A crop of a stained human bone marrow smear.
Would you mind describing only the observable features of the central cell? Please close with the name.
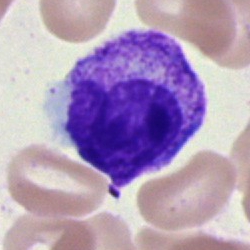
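Start with the outline: it is irregular and somewhat angular, not round. The nucleus sits in the lower part of the cell, so most of the cytoplasm lies above it. That upper cytoplasm is purple and finely granular. At the left edge you can see a pale blue bulge of cytoplasm with no granules. This is a metamyelocyte.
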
